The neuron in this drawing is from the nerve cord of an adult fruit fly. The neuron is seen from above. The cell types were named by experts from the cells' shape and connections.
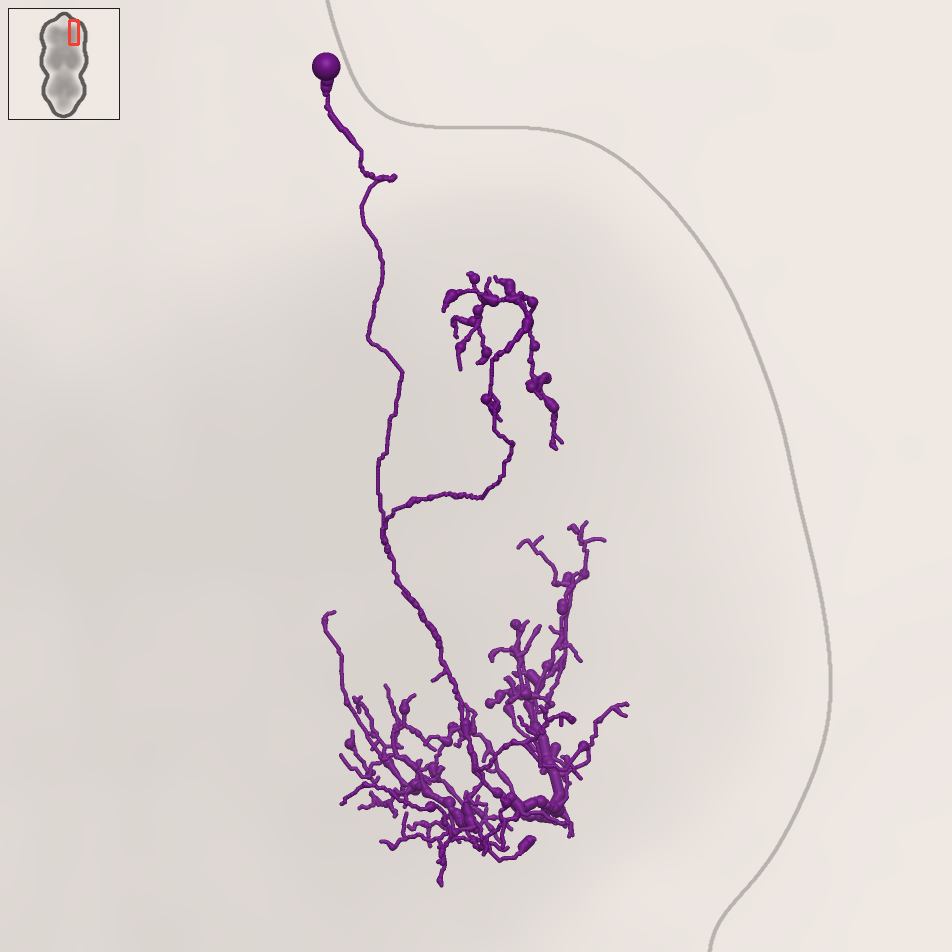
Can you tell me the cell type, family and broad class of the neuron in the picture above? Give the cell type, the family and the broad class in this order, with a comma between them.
IN16B076, hemilineage 16B, nerve-cord intrinsic neuron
